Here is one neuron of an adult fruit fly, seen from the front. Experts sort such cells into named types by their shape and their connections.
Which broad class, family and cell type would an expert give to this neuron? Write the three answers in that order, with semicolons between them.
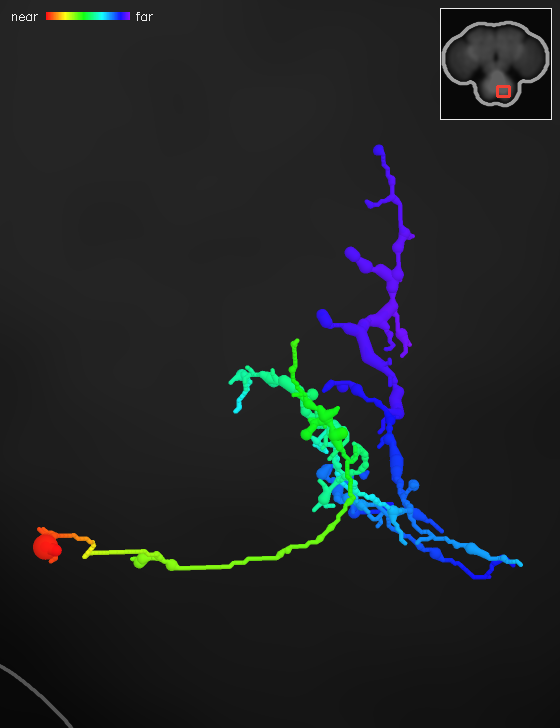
nerve-cord intrinsic neuron; hemilineage 14A; IN14A086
